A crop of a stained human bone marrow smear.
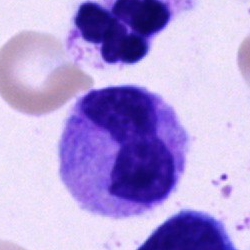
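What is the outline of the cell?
The outline is round.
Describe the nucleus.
The nucleus is indented, with its notch facing left, and lies toward the upper right of the cell; its chromatin is dense and dark purple.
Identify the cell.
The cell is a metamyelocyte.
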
